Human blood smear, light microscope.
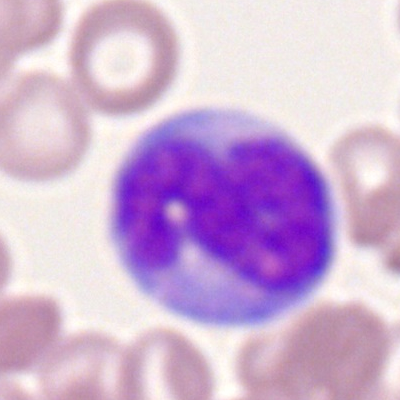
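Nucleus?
Fills most of the cell; a small white spot lies within it, left of centre.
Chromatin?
Deep purple, patchy, paler areas between darker clumps.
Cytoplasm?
Pale blue rim, widest at the bottom.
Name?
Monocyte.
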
